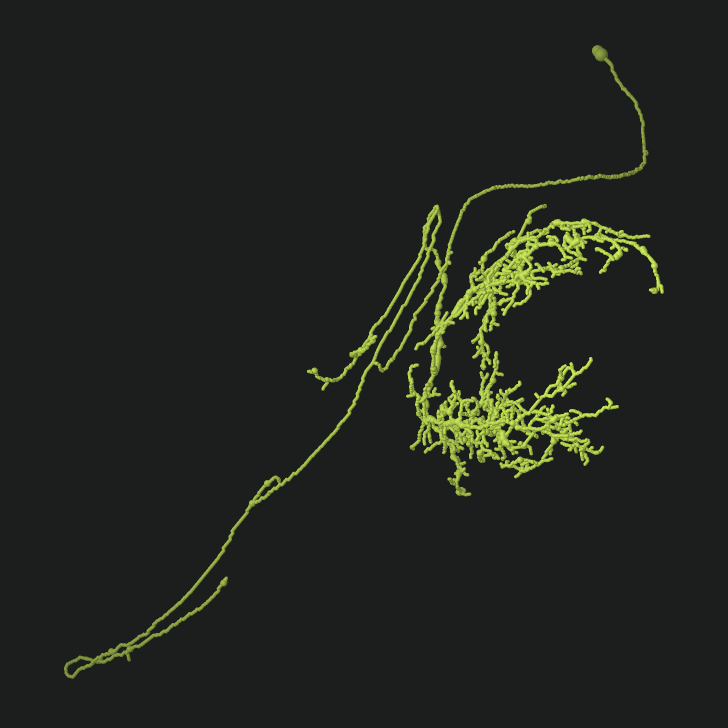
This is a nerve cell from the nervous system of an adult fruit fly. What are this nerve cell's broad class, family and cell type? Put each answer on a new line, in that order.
nerve-cord intrinsic neuron
hemilineage 23B
IN23B032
